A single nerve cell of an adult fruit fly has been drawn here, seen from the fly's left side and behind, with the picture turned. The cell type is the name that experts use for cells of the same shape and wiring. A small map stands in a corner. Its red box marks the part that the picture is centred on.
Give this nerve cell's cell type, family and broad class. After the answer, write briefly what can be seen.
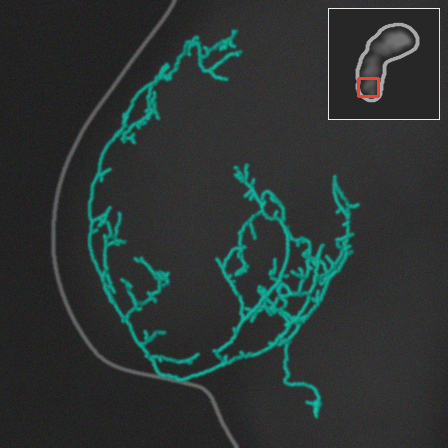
Its cell type is IN19A060_d. The family is hemilineage 19A. It is a nerve-cord intrinsic neuron. The cell body is at the lower right of the picture. The picture shows dozens of branch ends.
